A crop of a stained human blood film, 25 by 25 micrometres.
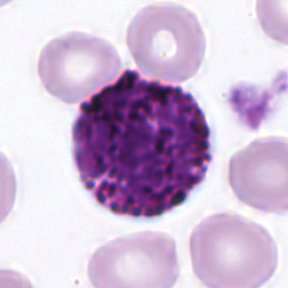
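Basophil, stained smear of human peripheral blood. Cell about 13 micrometres across, crowded with coarse, dark purple-black granules. Granules lie over the nucleus as well as around it, hiding its outline, and reach right out to the cell edge. Mottled violet colour between granules.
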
